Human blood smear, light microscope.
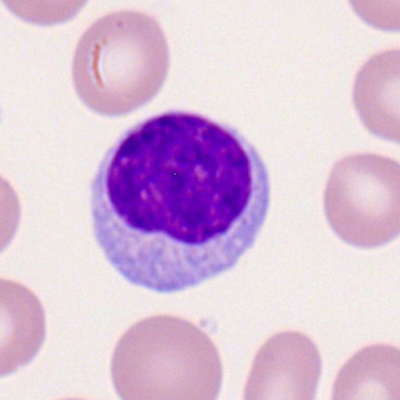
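Lymphocyte, the cell in the middle of the smear. First, the nucleus has a small notch in its lower edge. Next, its chromatin is dark purple and coarsely clumped. Last, the cytoplasm is pale blue, with most of it lying below the nucleus as a crescent.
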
